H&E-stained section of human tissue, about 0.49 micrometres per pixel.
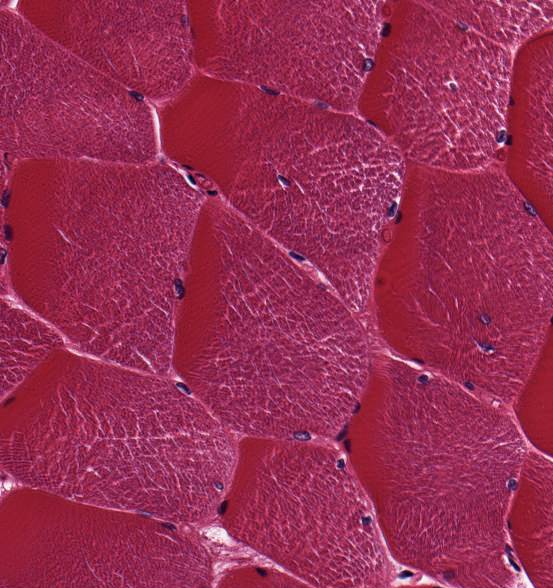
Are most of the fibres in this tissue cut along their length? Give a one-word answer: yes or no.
No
